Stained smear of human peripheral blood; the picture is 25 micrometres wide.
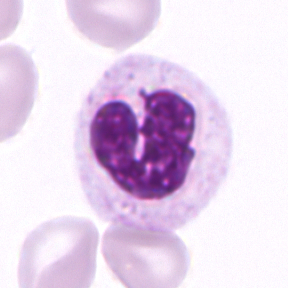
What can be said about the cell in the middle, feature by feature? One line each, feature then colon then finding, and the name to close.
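Nucleus: deep notch cutting in from upper edge, kidney-like
Nucleoli: none visible
Cytoplasm: wide rim, pale pinkish-lilac
Vacuoles: none
Name: band neutrophil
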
